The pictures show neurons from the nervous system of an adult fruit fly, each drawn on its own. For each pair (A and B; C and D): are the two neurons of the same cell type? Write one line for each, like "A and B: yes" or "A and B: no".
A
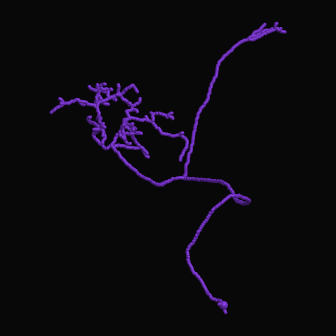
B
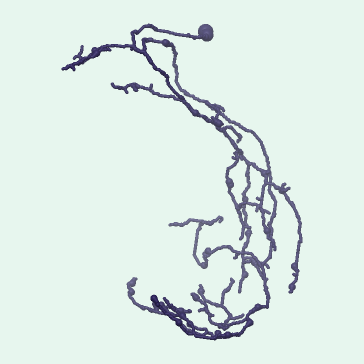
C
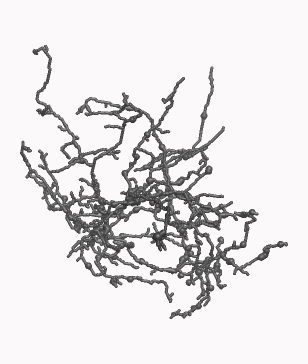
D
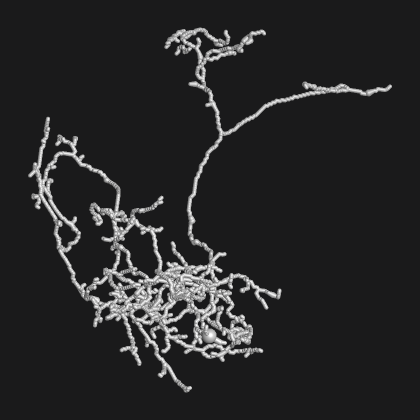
A and B: no
C and D: yes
